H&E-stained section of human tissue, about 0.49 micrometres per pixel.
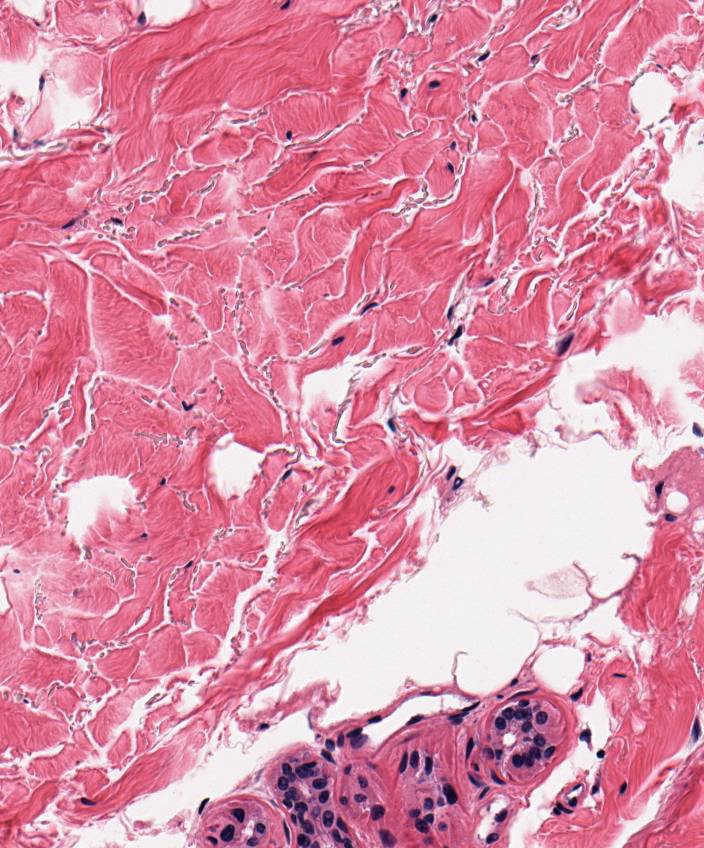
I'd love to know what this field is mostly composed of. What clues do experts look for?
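My reading: it's dermis, over most of the field. Dense, deeply eosinophilic collagen bundles run in many different directions, and the nuclei among them are sparse, small, dark and elongated.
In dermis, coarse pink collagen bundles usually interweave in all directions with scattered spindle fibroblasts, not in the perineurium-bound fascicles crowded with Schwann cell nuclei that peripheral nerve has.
At bottom centre there's a small cluster of tubules cut in cross-section. And no surface epithelium at all.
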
